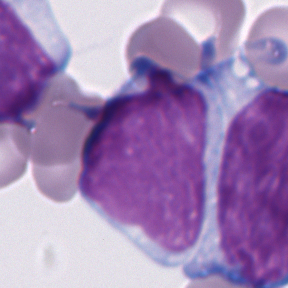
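Myeloblast (centre). The nucleus is a single unlobed mass that fills most of the cell. Chromatin is finely textured rather than coarsely clumped. The cytoplasm is pale blue.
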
